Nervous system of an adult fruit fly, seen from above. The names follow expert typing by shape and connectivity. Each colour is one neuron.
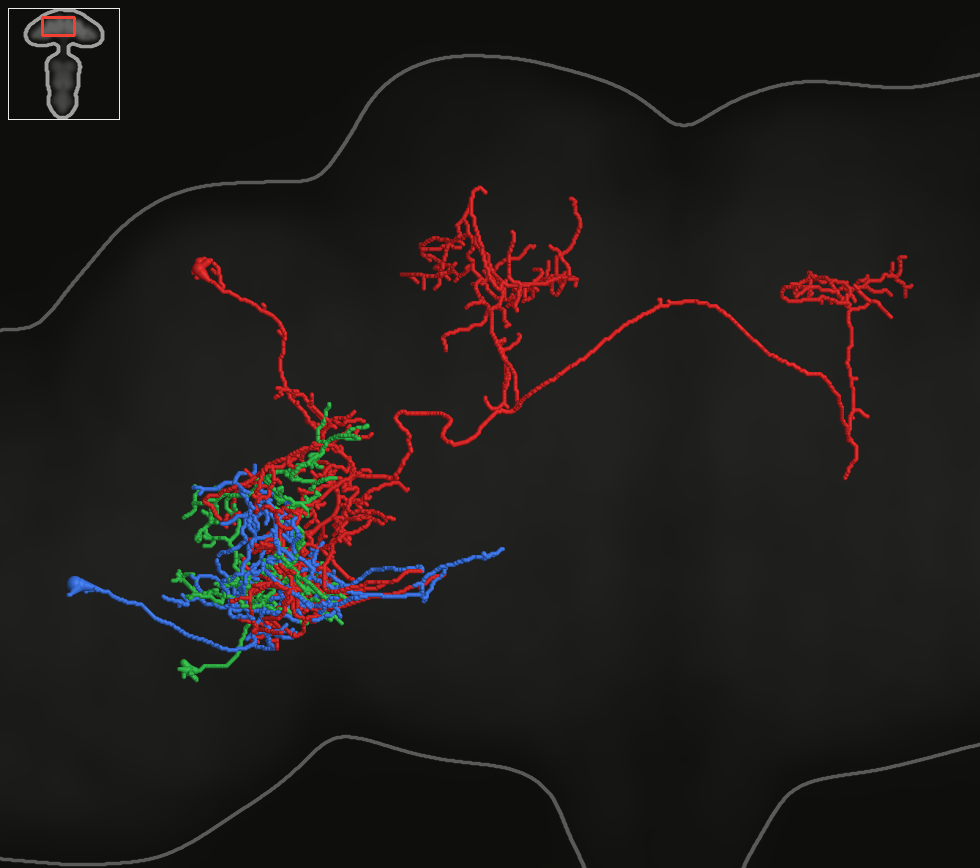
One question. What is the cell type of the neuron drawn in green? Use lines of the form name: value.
cell type: LHPV2a1_a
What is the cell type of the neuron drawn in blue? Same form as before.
cell type: LHPV6k2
